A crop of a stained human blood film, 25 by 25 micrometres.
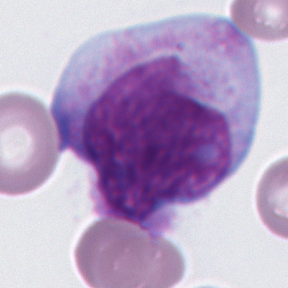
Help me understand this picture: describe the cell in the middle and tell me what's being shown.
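Cytoplasm first: abundant and pale blue-grey, with fine pink-purple granules scattered through it. Next, the nucleus: it sits in the lower part of the cell, with most of the cytoplasm above it, and its chromatin is finely strand-like rather than coarsely clumped. Verdict: atypical promyelocyte.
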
